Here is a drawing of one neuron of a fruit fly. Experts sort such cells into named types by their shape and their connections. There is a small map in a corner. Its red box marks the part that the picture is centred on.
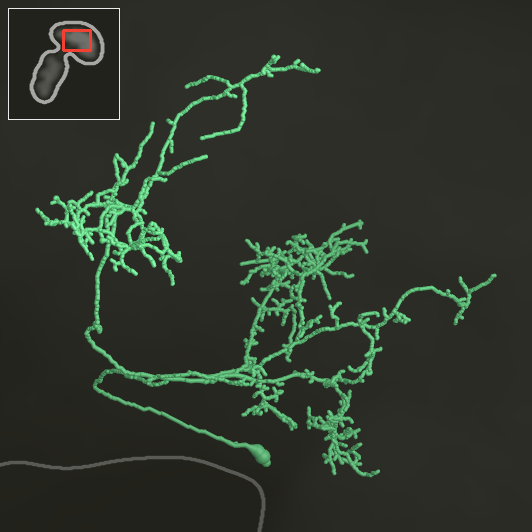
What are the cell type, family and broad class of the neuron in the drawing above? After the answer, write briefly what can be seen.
Its cell type is PS326. The family is hemilineage LB3. It is a central-brain intrinsic neuron. It lies in the brain. The cell body can be seen at the bottom of the picture.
